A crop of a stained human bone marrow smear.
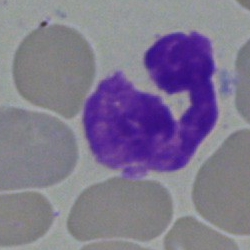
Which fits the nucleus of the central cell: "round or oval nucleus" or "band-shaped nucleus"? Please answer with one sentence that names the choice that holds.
In this cell, the nucleus is a bent band with no separate lobes.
